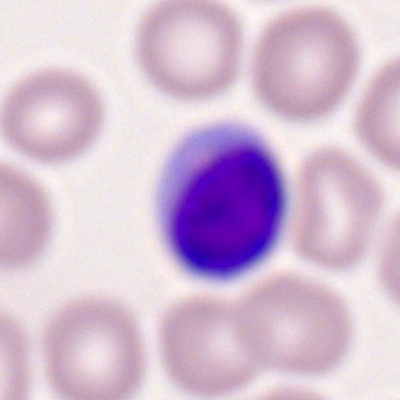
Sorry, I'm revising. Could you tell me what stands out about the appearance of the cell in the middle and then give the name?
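Smooth and free of surface projections, the cell outline is even all round. Dense, dark purple staining marks the chromatin. The visible cytoplasm forms a pale blue crescent on the upper left side of the nucleus and shows no visible granules. This is a lymphocyte.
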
